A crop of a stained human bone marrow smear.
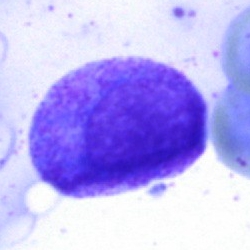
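Promyelocyte, its left part paler and more mauve than the darker right part. No clear vacuoles are seen inside the cell, and its edge has no long projections. A round, white clear spot sits at the lower left edge.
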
